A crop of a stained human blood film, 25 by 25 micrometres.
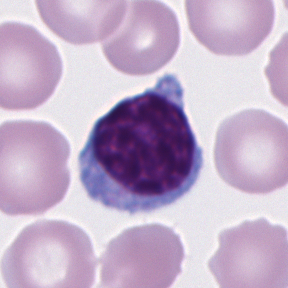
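Typical lymphocyte: the nucleated cell at the centre of a stained peripheral blood smear. Its nucleus, round and about 9 micrometres across, stains dark purple, and the chromatin in it looks coarse and clumped. By area, the nucleus takes up about 70% of the cell. Toward the upper right it nearly reaches the cell edge, so the pale blue cytoplasm there is only a thin rim. A small pale blue projection of cytoplasm rises from the top edge, just right of centre.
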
